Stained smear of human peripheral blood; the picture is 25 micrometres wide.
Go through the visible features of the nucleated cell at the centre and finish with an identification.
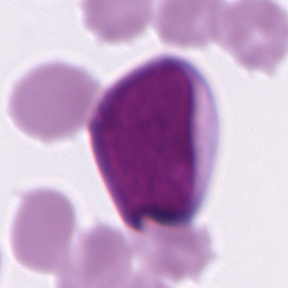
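Deep reddish purple staining marks the nucleus, which has a small notch in its lower edge and fills about 80% of the cell's area. Cytoplasm shows mainly as a narrow pale crescent along the right side. The cell outline is smooth, without surface projections. The cell measures about 16 by 12 micrometres, and the nucleus about 15 by 10 micrometres. It is a myeloblast.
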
